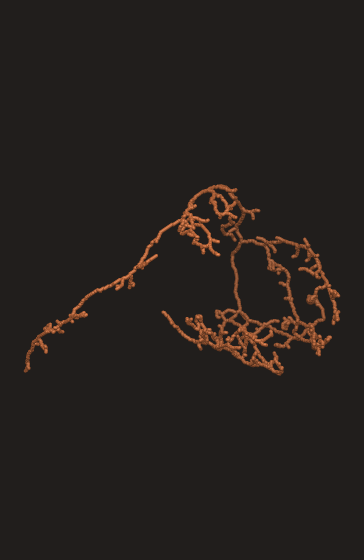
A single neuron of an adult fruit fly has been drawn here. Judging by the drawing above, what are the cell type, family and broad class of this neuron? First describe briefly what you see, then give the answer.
The picture shows dozens of branch ends. In this view it is wider than it is tall. Its cell type is IN19A060_b. Its family is hemilineage 19A. It is a nerve-cord intrinsic neuron.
